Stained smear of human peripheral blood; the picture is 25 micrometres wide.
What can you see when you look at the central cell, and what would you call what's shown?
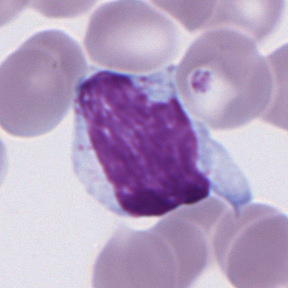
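First, the nucleus: elongated and roughly rectangular, set at a slant from upper left to lower right. Second, the chromatin, which is dark purple and coarsely clumped in streaks. Third, the cytoplasm, drawn out at the lower right into a pointed tail. Fourth, a few small reddish-purple granules lying within that cytoplasm. This is a large granular lymphocyte.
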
